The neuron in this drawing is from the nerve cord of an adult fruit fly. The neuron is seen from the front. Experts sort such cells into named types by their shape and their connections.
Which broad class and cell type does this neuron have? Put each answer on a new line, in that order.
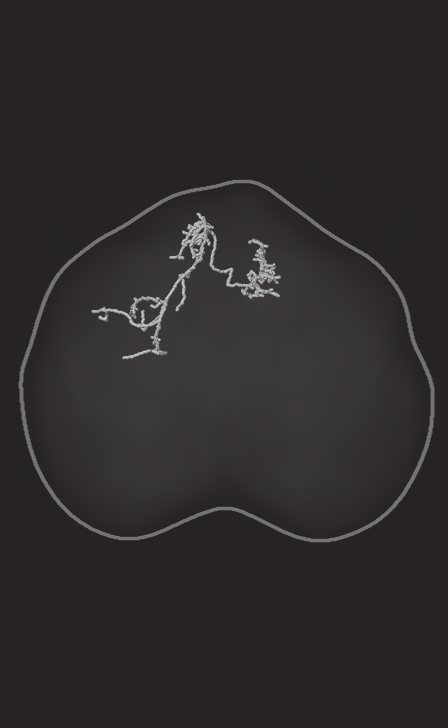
nerve-cord intrinsic neuron
INXXX425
